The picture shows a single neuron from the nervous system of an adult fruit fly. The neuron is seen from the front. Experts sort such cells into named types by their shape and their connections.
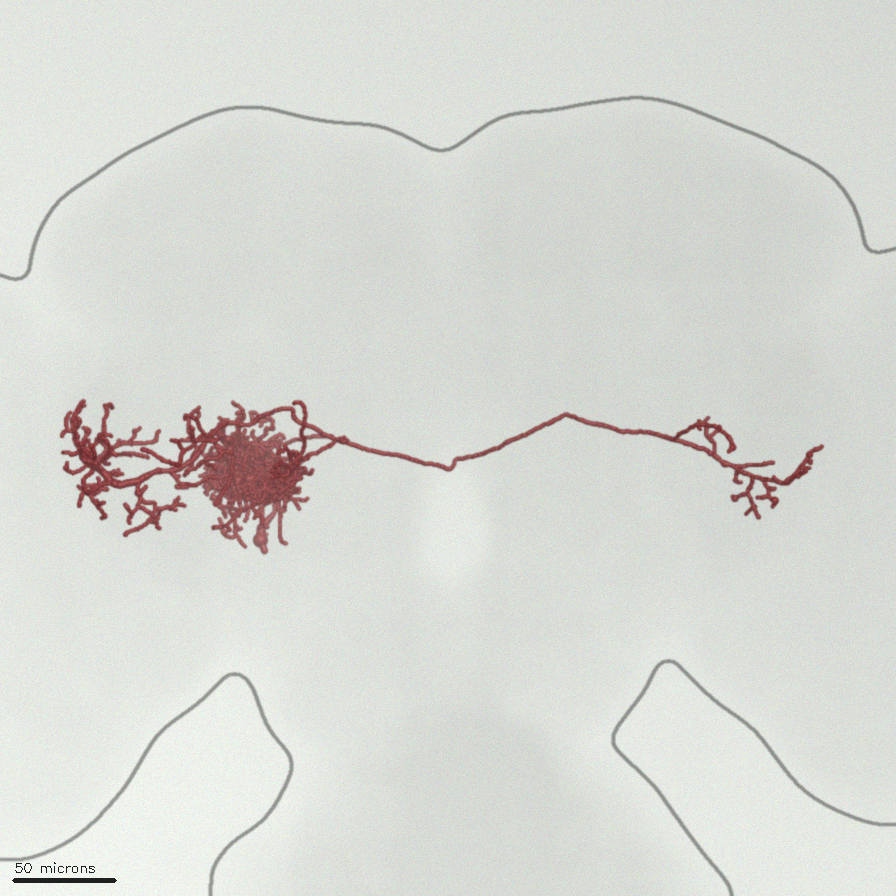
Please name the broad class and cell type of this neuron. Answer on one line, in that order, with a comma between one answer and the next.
central-brain intrinsic neuron, PLP163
